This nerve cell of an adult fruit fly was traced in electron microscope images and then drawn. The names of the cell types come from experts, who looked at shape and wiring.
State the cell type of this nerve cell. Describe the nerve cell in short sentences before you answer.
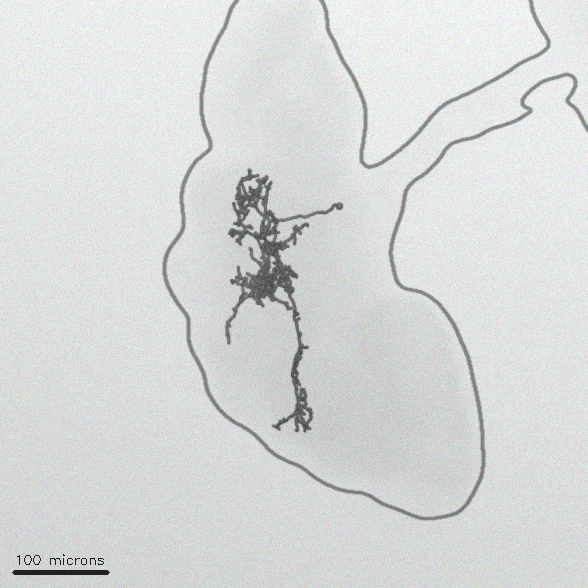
It lies in the brain. By the scale bar it is about 300 microns tall in this view. This is a central-brain intrinsic neuron. It is of cell type AVLP713m.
